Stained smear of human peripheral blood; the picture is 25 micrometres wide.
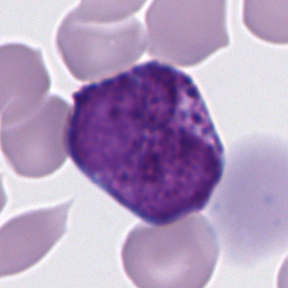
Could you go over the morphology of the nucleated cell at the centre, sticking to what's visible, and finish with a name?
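Nearly the whole cell is filled by purple nuclear material, with just a very thin rim of cytoplasm at the edge. The chromatin is finely granular, not gathered into coarse dense blocks. Small dark purple granules are dotted over the cell, clearest toward the upper right. It's a basophil.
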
